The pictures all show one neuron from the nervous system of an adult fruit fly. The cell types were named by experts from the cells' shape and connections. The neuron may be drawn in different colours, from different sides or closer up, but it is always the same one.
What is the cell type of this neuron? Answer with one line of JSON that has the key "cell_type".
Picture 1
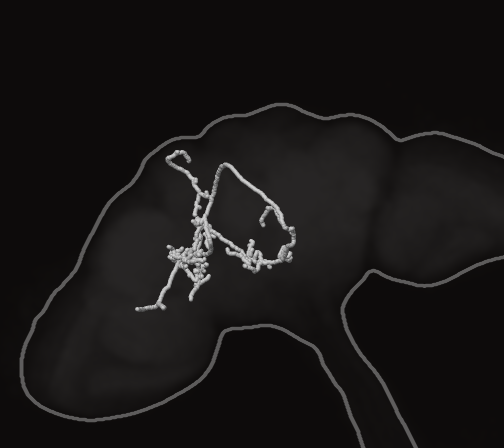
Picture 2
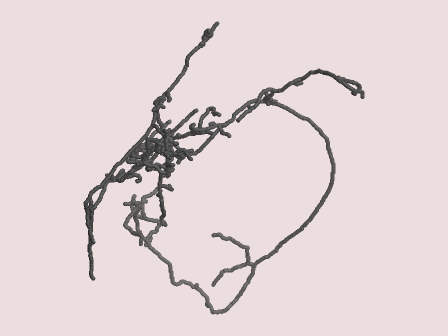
{"cell_type": "SMP460"}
